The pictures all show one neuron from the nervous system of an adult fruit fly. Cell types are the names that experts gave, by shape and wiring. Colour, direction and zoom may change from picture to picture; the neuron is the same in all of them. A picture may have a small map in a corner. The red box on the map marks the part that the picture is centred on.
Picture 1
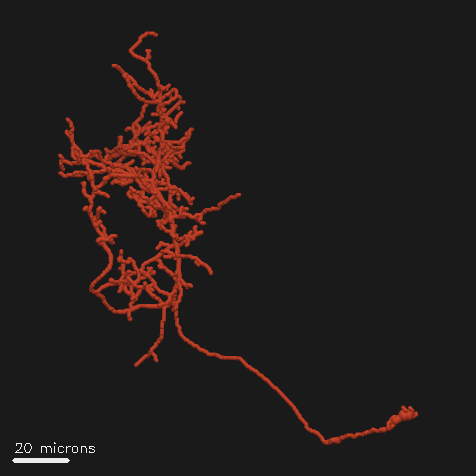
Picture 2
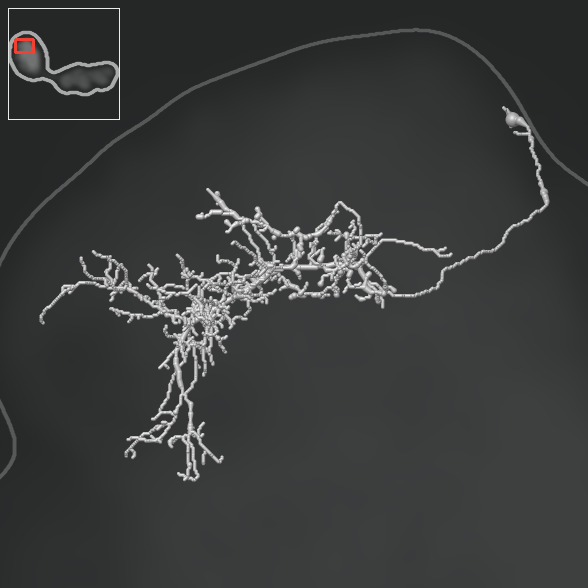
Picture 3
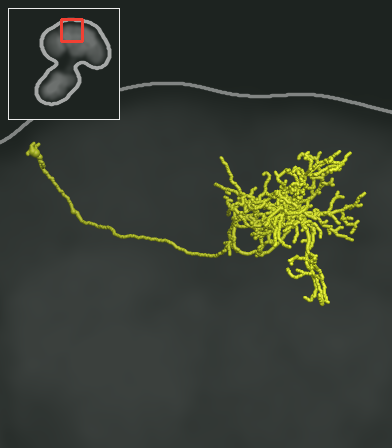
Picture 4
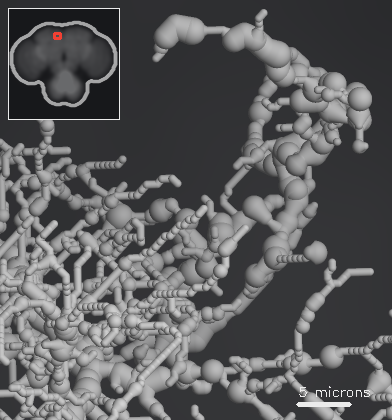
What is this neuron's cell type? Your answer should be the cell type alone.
SMP204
